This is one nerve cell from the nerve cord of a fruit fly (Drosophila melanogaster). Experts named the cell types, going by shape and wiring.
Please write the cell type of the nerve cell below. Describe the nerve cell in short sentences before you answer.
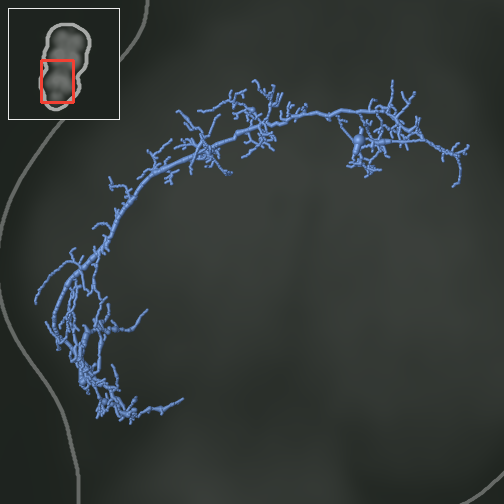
As drawn here it is wider than it is tall. Its broad class is nerve-cord intrinsic neuron. It is of cell type IN11A047.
